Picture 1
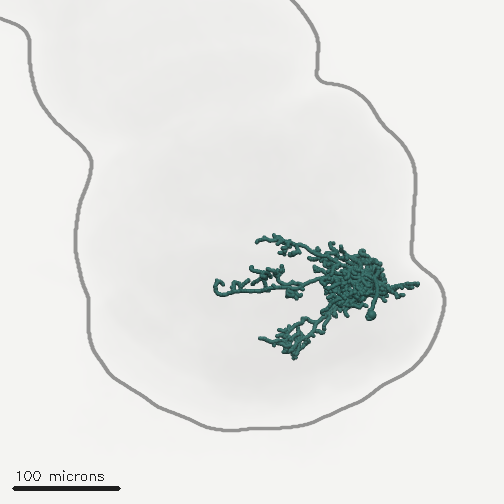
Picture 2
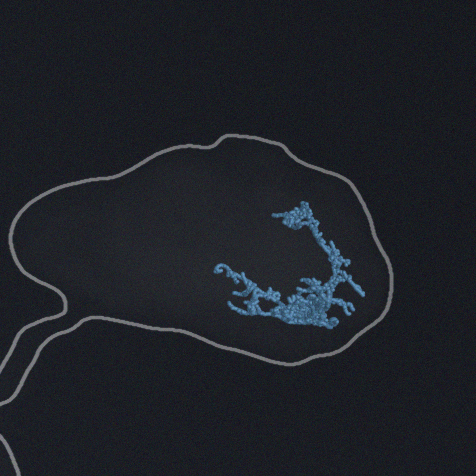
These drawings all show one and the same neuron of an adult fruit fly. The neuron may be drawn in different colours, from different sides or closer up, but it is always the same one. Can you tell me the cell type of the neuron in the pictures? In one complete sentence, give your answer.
The neuron belongs to cell type LHPV5l1.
